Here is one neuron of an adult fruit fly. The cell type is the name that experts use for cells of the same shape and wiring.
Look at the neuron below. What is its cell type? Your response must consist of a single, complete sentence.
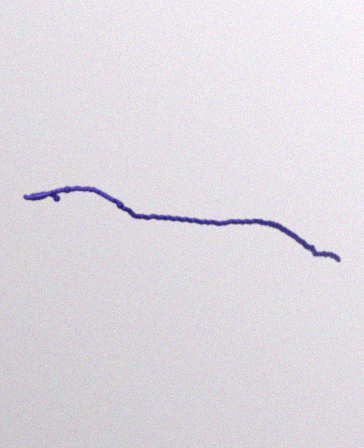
This particular neuron has the cell type SNxx03.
